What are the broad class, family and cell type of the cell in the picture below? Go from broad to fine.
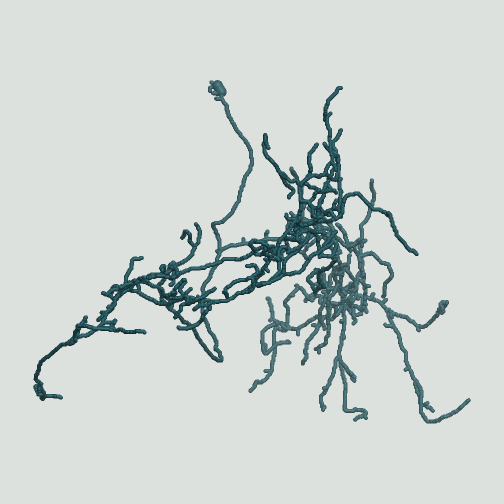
central-brain intrinsic neuron; hemilineage LALv1_ventral; SMP168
